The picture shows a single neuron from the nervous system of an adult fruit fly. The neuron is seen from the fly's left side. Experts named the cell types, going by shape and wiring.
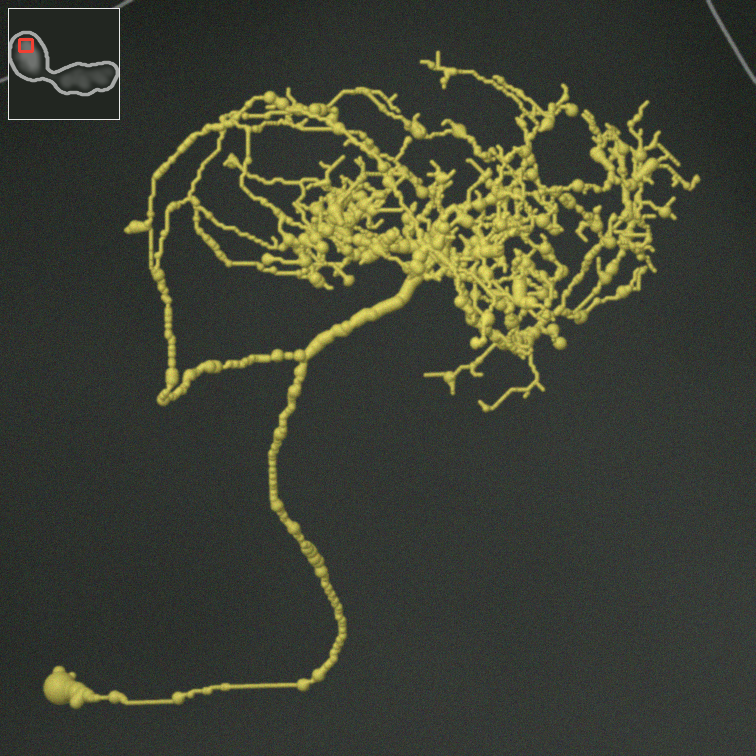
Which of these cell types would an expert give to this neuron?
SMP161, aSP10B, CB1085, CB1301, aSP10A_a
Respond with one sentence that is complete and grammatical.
Classified by cell type, this neuron is SMP161.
